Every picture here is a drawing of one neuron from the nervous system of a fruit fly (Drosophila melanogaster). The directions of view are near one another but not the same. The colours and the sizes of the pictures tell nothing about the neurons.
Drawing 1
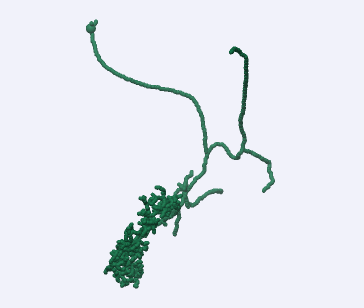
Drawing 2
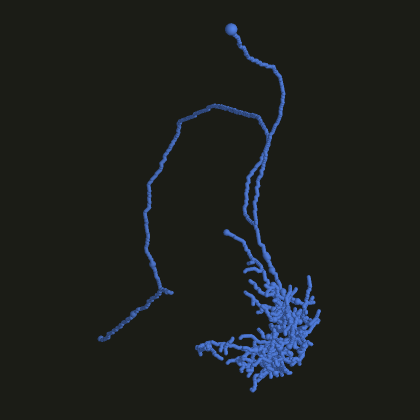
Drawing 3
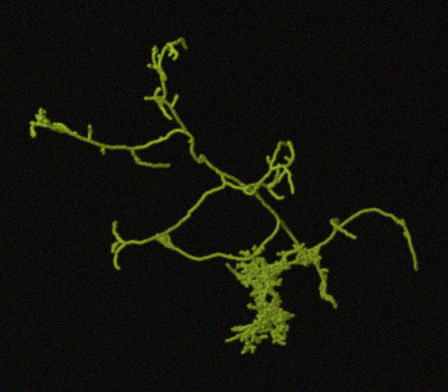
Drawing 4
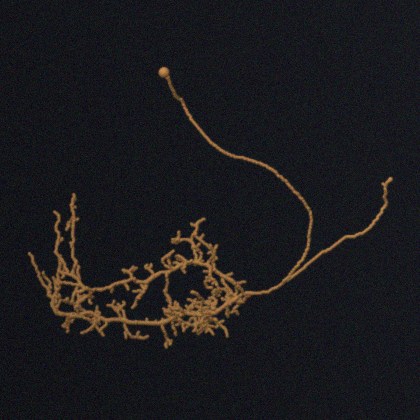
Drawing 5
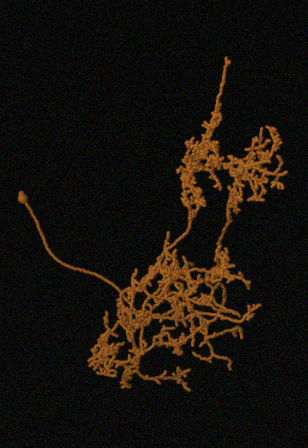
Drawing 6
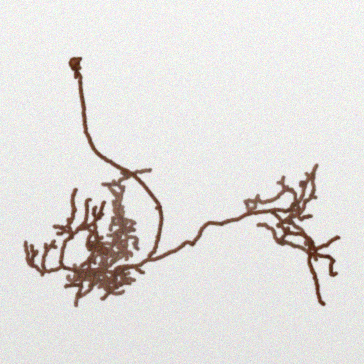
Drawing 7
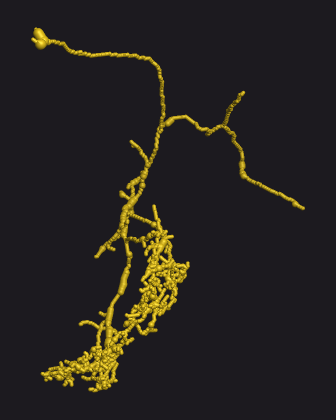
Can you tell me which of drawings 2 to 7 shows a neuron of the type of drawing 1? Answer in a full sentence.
The neuron in drawing 7 is of the same cell type.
